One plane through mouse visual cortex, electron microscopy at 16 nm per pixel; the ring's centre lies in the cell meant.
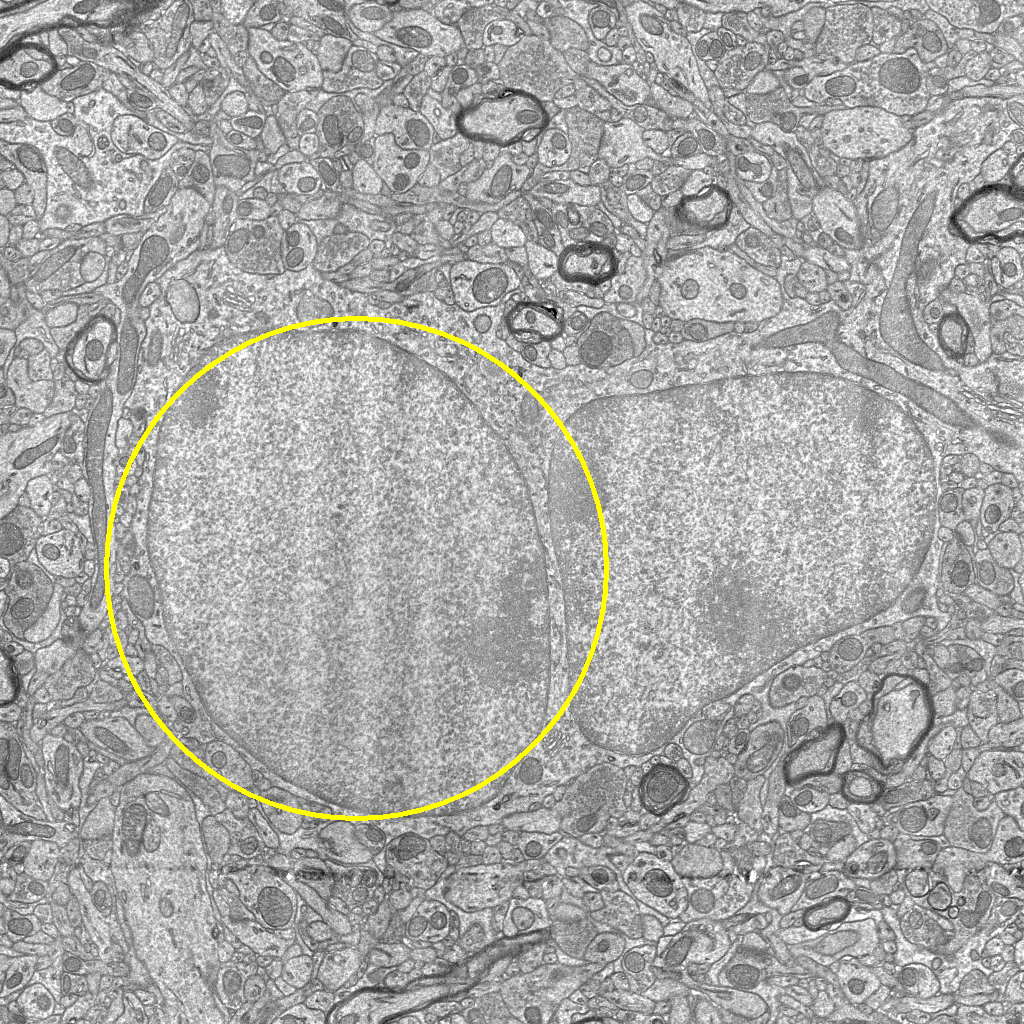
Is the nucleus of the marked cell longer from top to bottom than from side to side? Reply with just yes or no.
Yes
